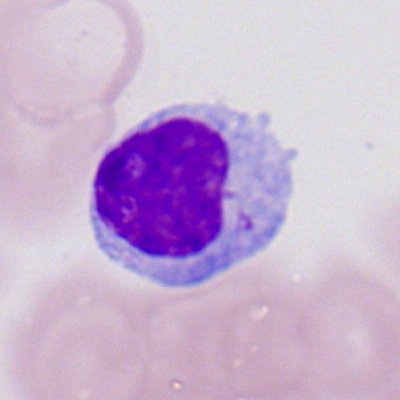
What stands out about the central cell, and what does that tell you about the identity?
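Start with the nucleus: notched on its right side, bean-like, and set off-centre toward the left. Its chromatin is dark purple and clumped, with paler gaps. A few small reddish-purple granules lie in the cytoplasm near the notch. This cell is a lymphocyte.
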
